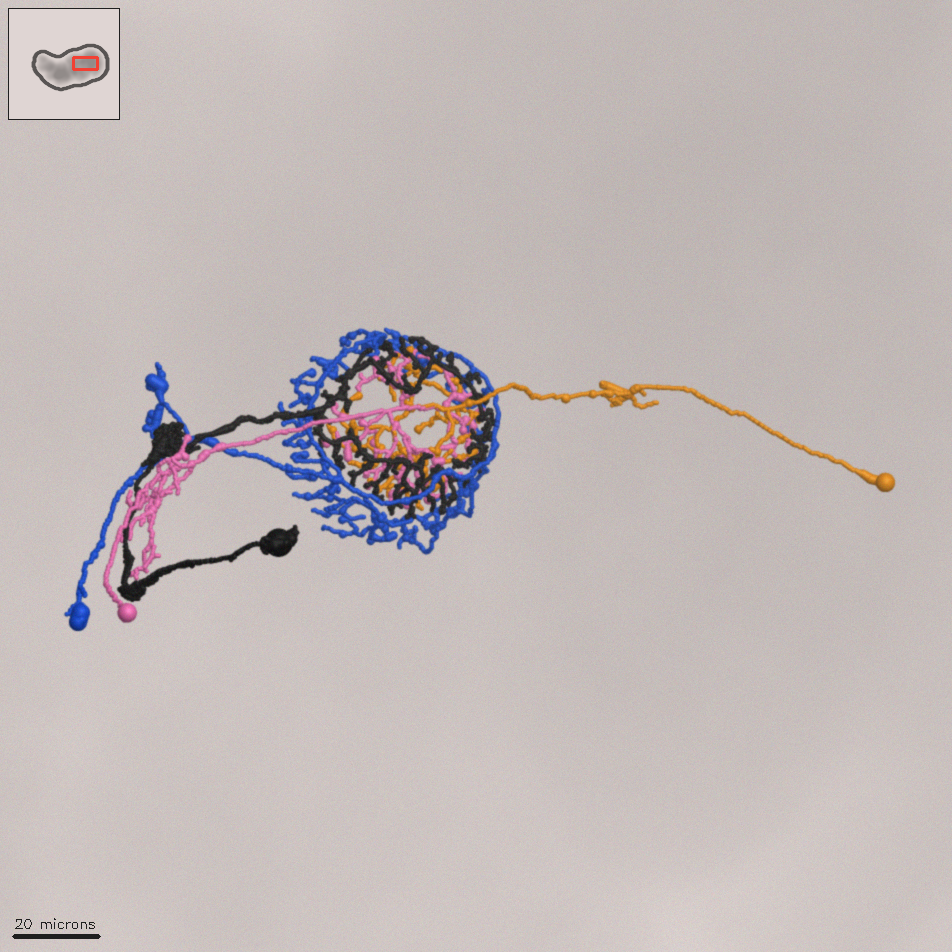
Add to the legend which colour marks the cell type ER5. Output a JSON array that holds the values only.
["black"]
